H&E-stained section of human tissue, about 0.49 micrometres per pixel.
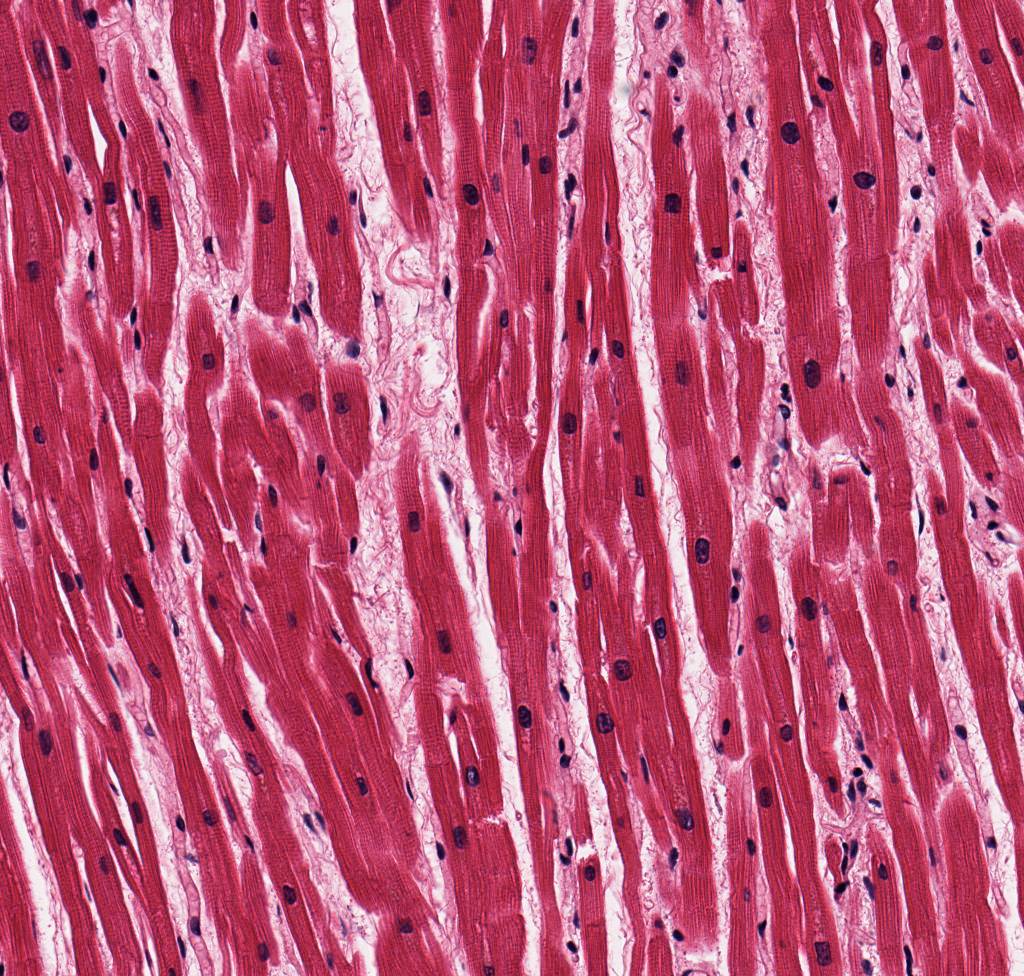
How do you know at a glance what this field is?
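Myocardium is the main tissue here. Long muscle fibres run in parallel, roughly from top to bottom, and many branch to join their neighbours. Fine cross-striations cross the fibres, whose cytoplasm stains deep red.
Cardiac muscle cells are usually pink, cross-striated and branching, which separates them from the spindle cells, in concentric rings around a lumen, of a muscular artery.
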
